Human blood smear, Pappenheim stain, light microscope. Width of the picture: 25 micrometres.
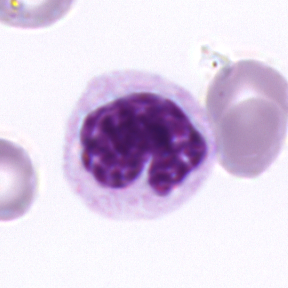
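Band neutrophil, the central cell in a stained peripheral blood smear, about 13 micrometres across. Its nucleus is kidney-shaped, with a deep notch cut into the lower edge; it measures about 11 by 9 micrometres and fills about 50% of the cell's area. The dark purple chromatin is clumped, with small paler gaps between the clumps. A rim of pale pinkish-lilac cytoplasm runs all around the nucleus. Fine, dust-like pink granules are scattered through it.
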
